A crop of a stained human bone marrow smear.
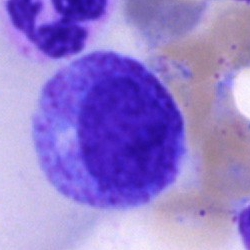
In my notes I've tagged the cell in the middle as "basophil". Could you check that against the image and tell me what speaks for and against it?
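The outline here is round and smooth. The nucleus sits off-centre, over toward the right, and the cytoplasm makes a broad bluish-violet crescent on its left. Right against the left edge of the nucleus there's a small pale clear area in the cytoplasm. Separately, at the upper left, lies a cell with a dark segmented nucleus.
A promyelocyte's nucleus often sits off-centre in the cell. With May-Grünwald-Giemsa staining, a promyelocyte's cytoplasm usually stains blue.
Both of those agree with what I see, so the off-centre nucleus and the bluish cytoplasm count for promyelocyte. Basophil doesn't fit, then; this cell is a promyelocyte.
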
